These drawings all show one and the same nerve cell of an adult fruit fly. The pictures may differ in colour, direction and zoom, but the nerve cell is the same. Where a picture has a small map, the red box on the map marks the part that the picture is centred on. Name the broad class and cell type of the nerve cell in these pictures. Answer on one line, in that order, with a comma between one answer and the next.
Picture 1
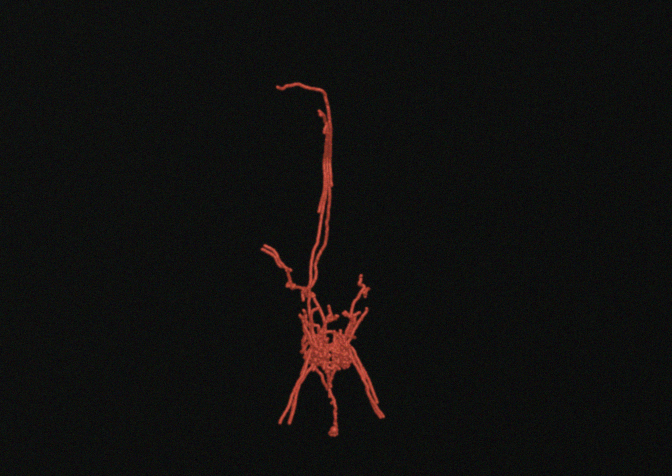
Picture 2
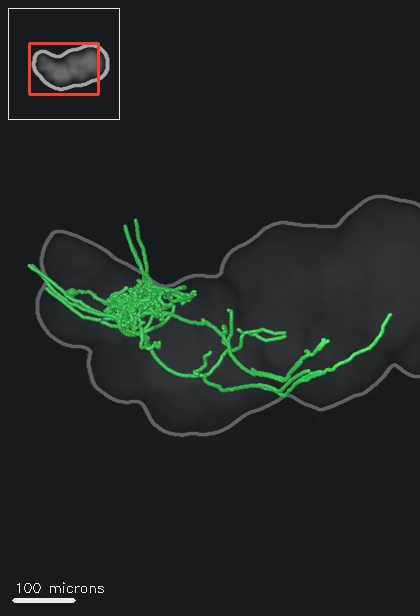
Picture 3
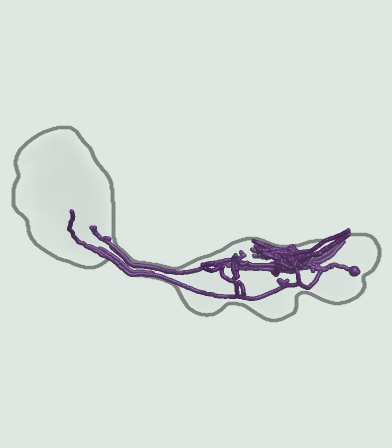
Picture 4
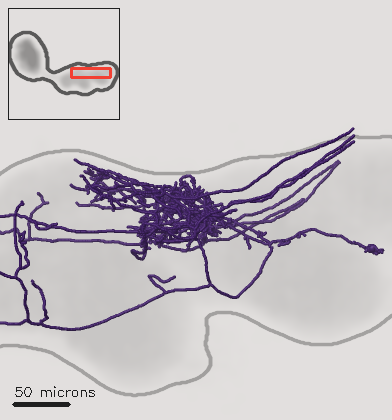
ascending efferent neuron, EAXXX079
